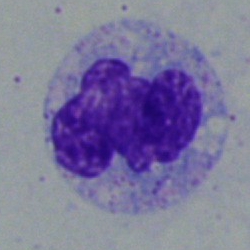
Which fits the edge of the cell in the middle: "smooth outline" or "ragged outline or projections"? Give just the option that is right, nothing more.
Smooth outline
